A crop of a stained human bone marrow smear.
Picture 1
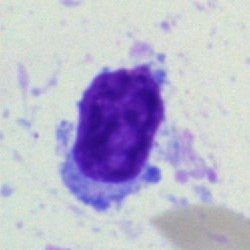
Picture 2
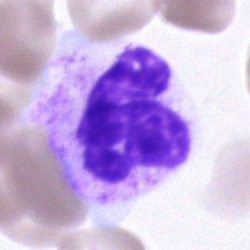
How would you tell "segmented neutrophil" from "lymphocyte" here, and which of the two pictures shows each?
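The lymphocyte is in picture 1 and the segmented neutrophil in picture 2. In the lymphocyte the nucleus fills most of the cell, and the blue cytoplasm forms only a scant rim.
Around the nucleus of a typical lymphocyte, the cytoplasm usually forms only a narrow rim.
In the segmented neutrophil the nucleus lies toward the right, so a wider band of cytoplasm remains on the left. That cytoplasm is pale greyish-lilac.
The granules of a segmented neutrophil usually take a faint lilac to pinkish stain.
The lymphocyte's chromatin is dark purple and clumped, with paler patches between the clumps.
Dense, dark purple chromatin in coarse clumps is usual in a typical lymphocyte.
The neutrophil's chromatin likewise stains dark purple and dense.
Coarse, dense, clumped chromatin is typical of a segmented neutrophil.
The outlines differ: ragged and irregular in the lymphocyte, irregular and somewhat angular in the neutrophil. No other nucleated cell touches the lymphocyte, whereas pale red cells press against the neutrophil's edges on several sides.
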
